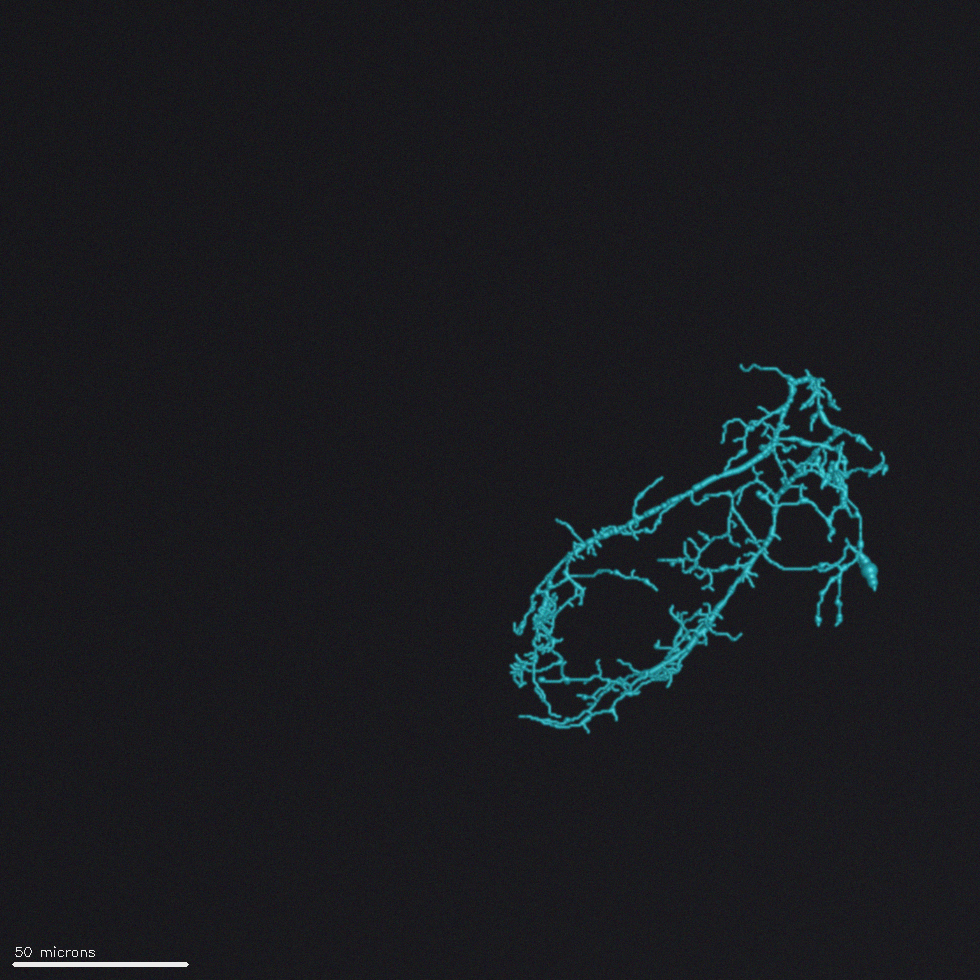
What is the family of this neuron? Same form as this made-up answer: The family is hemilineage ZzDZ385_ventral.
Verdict: The family is hemilineage 03A.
